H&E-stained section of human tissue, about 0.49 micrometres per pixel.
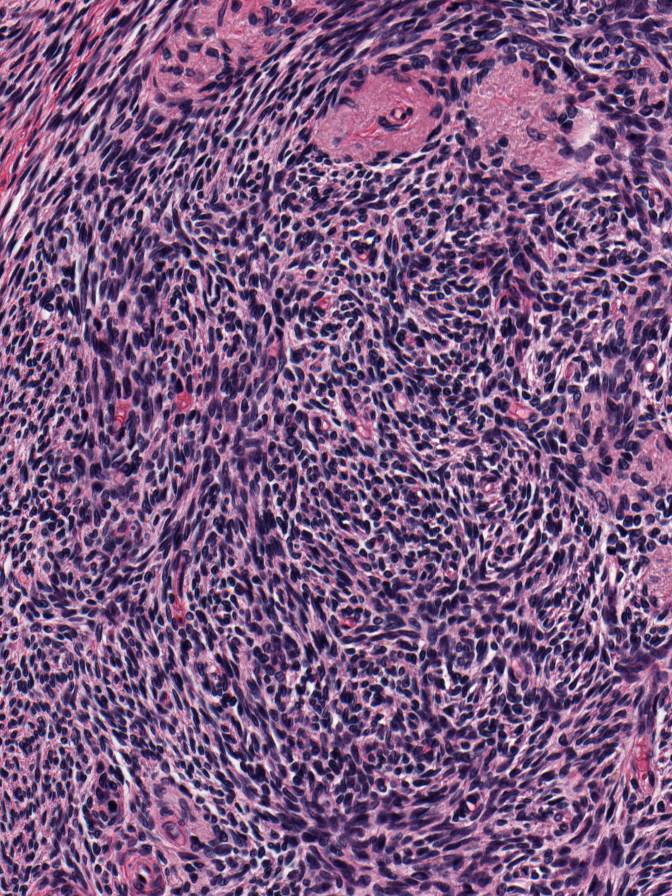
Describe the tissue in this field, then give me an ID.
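A densely cellular sheet of spindle to oval cells covers nearly the whole field, running in short interlacing fascicles and swirls. Their nuclei are dark, crowded and oval to elongated, and the cells have scant pale pink cytoplasm with indistinct borders. That's ovary.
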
